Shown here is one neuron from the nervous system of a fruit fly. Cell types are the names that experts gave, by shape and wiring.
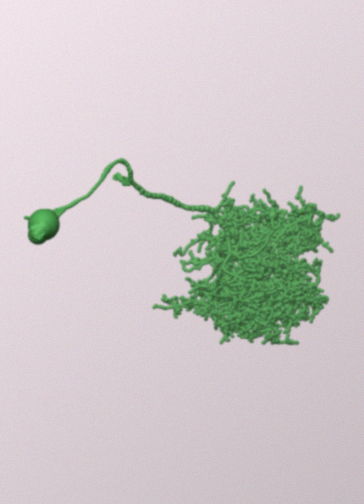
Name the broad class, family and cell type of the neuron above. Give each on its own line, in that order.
optic-lobe intrinsic neuron
Pm
Pm4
